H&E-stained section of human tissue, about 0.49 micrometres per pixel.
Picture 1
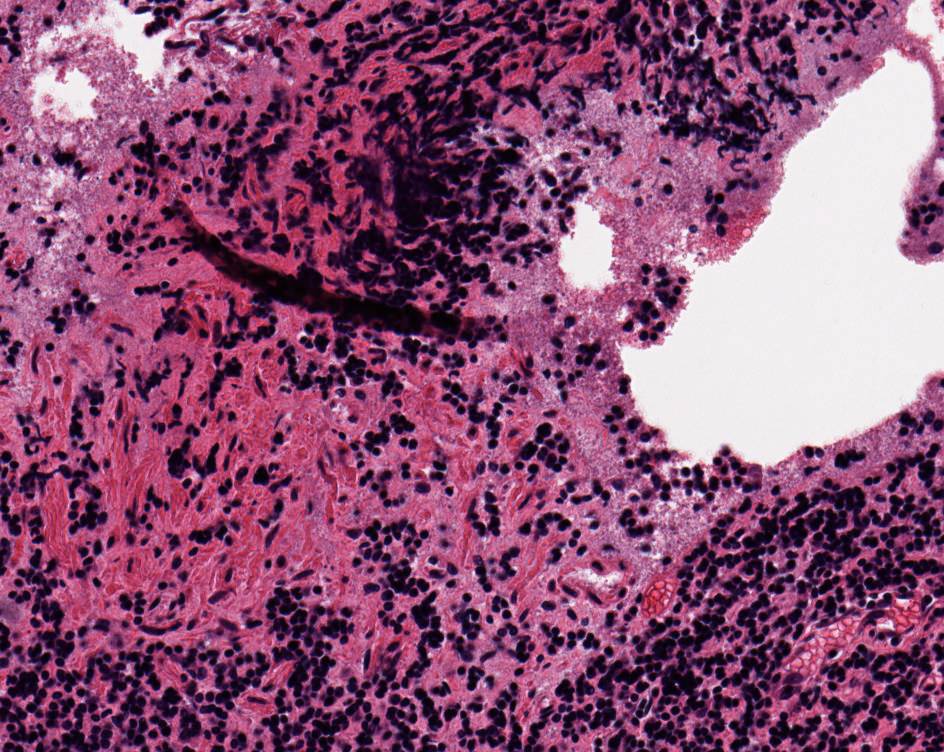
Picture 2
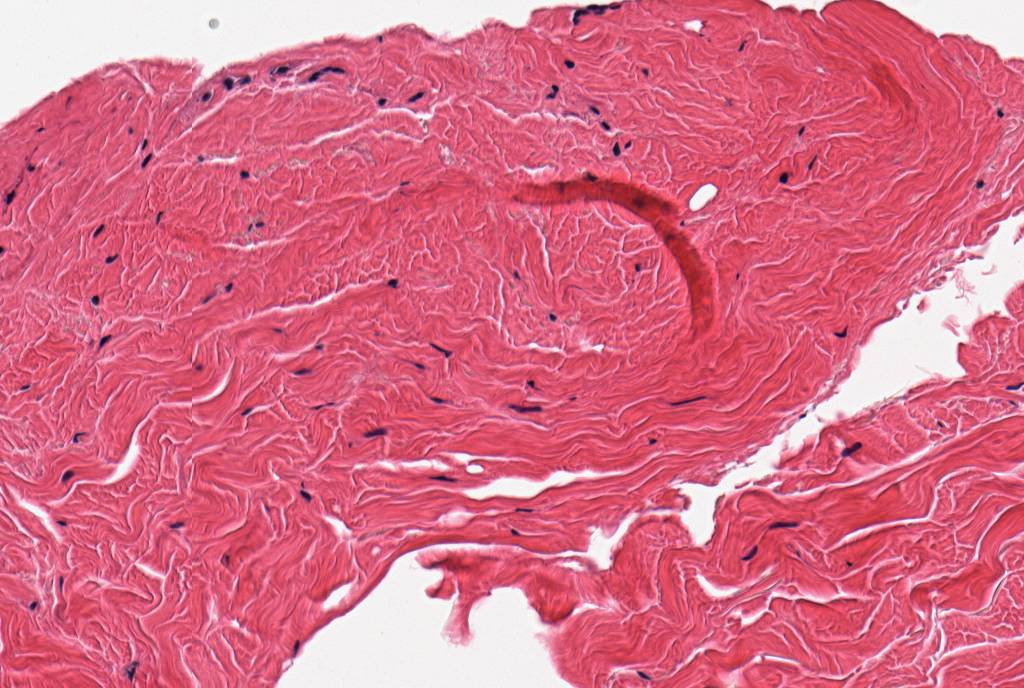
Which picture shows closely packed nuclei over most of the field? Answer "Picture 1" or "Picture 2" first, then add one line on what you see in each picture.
Picture 1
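Picture 1: Densely packed small dark round nuclei fill most of the field, most heavily along the bottom and lower right.
Picture 2: Nuclei are sparse, small, dark and spindle-shaped, scattered singly between the collagen bundles.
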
